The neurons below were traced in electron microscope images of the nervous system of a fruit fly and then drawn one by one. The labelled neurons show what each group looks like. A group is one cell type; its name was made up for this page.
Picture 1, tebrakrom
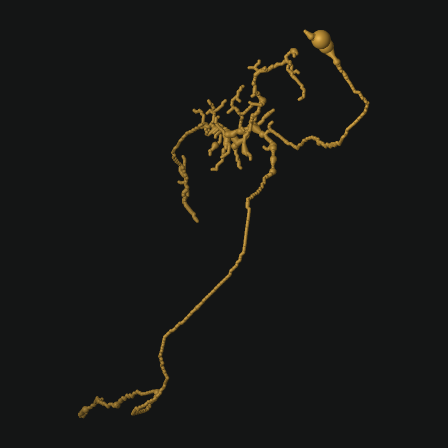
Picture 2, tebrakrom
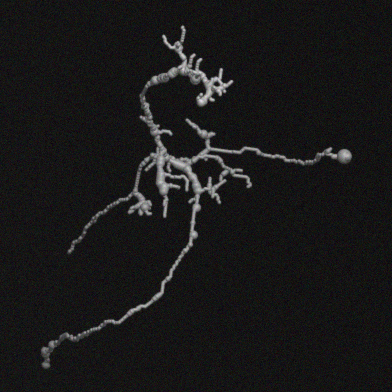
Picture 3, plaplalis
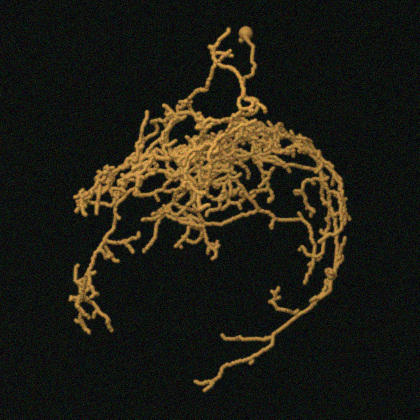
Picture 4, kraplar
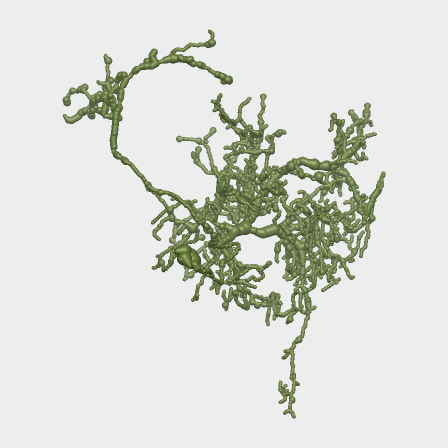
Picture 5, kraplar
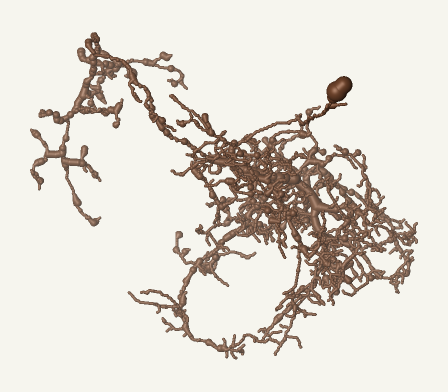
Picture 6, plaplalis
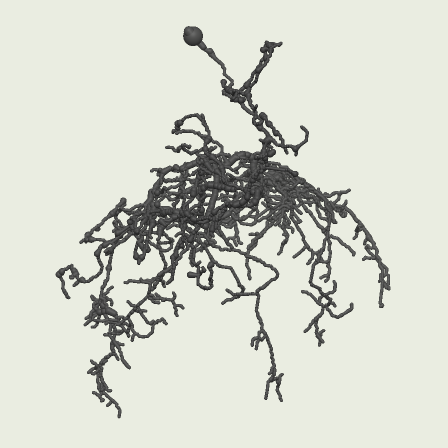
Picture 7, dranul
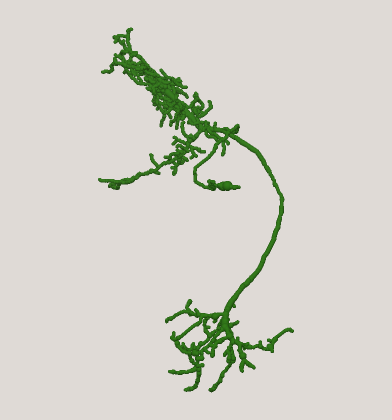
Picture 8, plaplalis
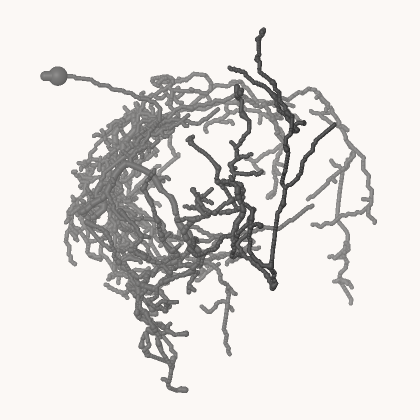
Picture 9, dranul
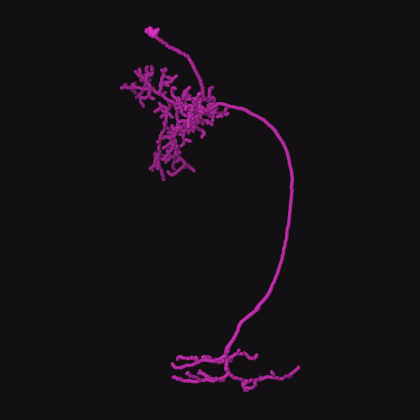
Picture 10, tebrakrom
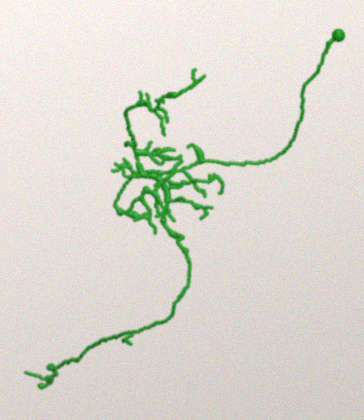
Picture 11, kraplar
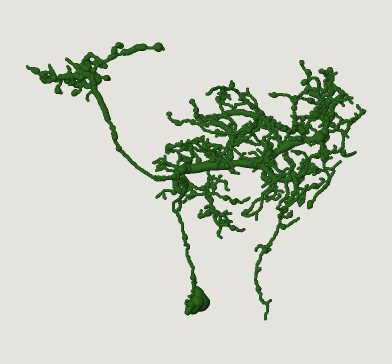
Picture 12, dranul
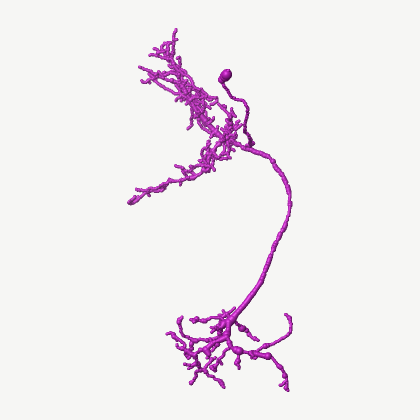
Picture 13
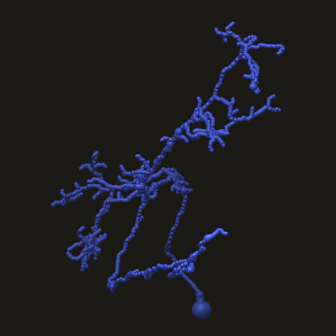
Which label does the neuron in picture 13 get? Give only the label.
tebrakrom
